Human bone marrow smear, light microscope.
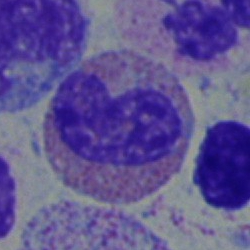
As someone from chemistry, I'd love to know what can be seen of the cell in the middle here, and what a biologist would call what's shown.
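See how the nucleus is indented along its upper border, so it looks like a kidney, and sits high in the cell with a wider band of cytoplasm underneath. The chromatin's clumped, with paler patches between darker masses. Fine reddish-purple granules fill the cytoplasm. It's an eosinophil.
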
